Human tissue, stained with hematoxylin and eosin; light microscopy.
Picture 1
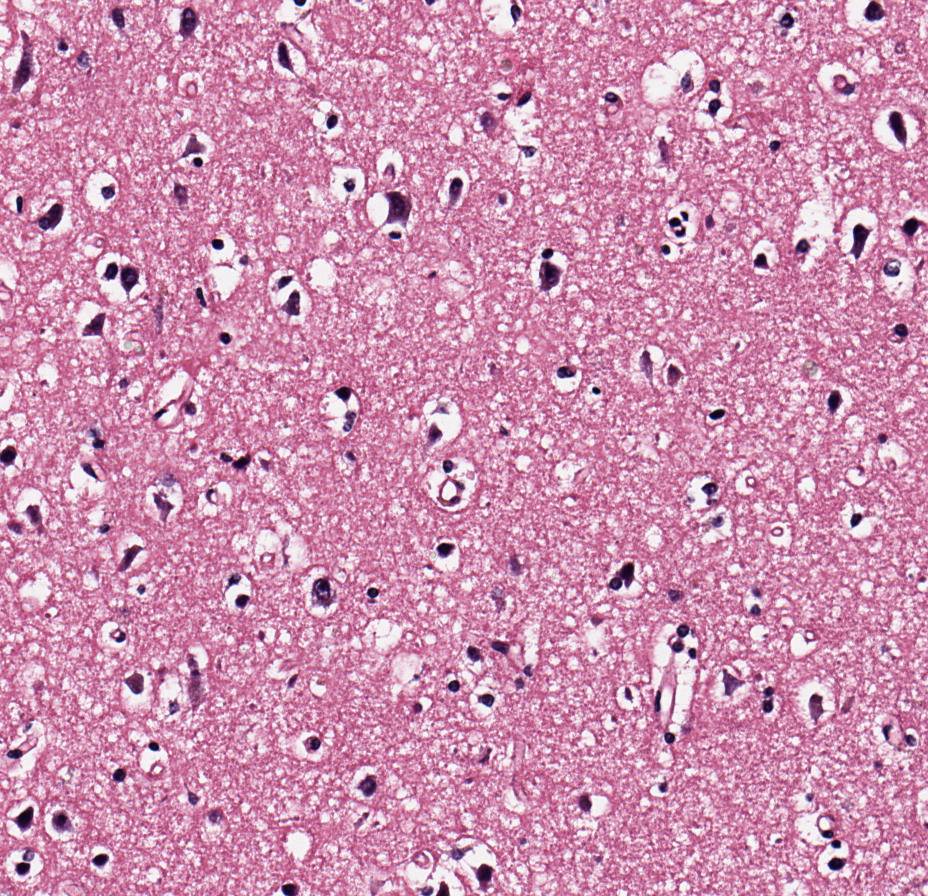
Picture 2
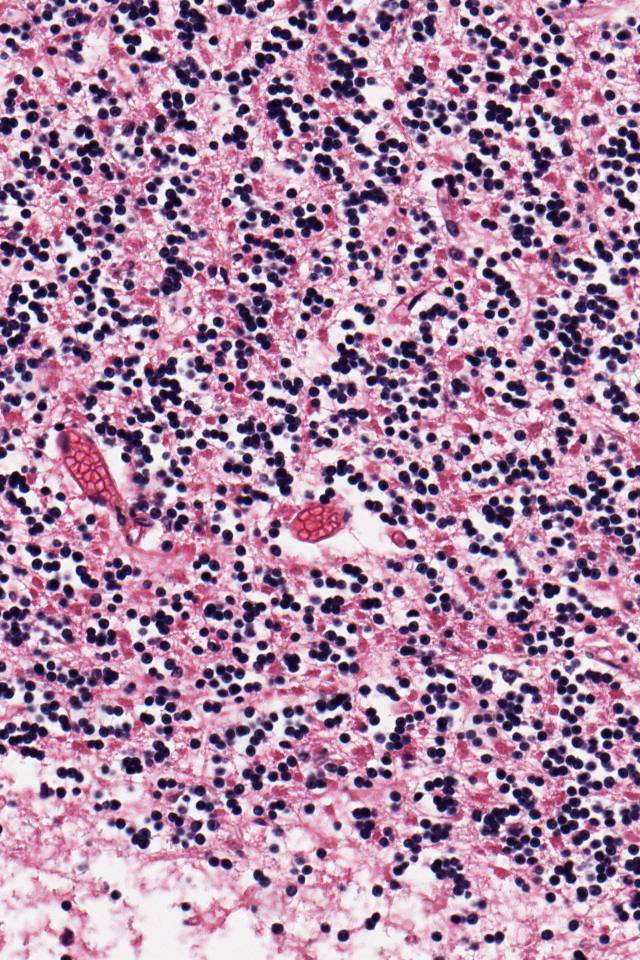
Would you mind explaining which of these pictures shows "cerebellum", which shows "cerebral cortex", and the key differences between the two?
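Picture 1, cerebral cortex; picture 2, cerebellum. Picture 1: cells scattered fairly evenly across the whole field, not arranged in layers, glands or other organised units. Background between cells: pink, finely fibrillary neuropil. Among them, larger cells: dark, angular or triangular in outline, each within a clear space. No epithelium, glands or fat cells anywhere in the field. Picture 2: small dark round nuclei packed densely and fairly evenly over almost the entire field. Nuclei nearly uniform in small size, deeply dark, with dense chromatin. Most of these cells: little or no visible cytoplasm around the nucleus. Between nuclei: pink fibrillary material forming small irregular pale islands.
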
